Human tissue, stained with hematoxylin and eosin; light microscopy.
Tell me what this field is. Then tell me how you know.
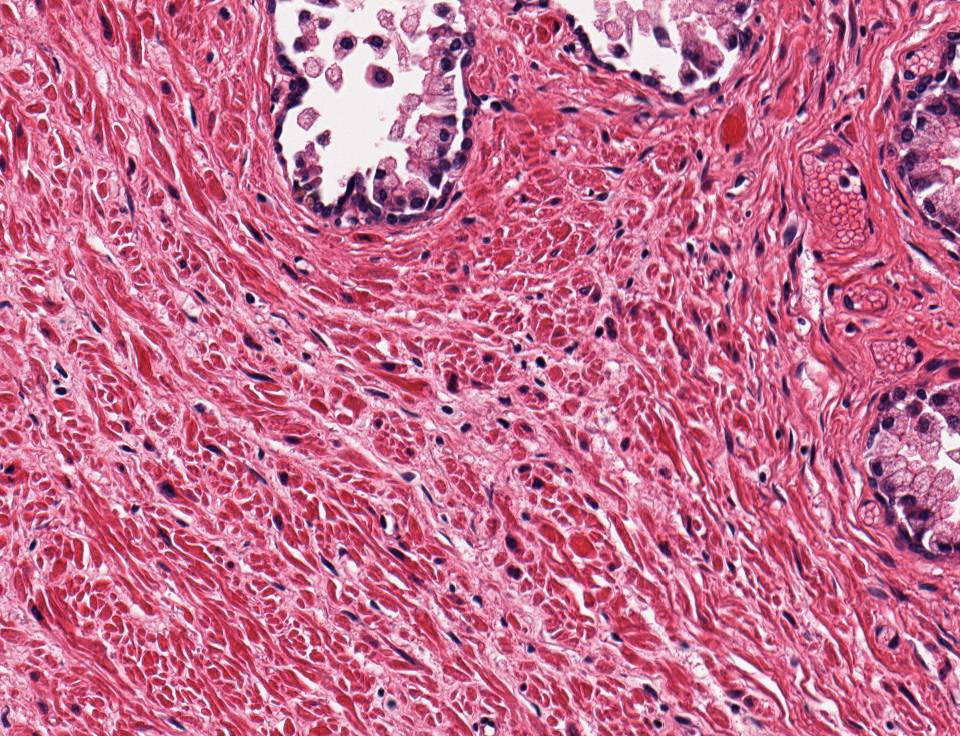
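Main tissue: fibromuscular stroma. Dense smooth muscle stroma fills most of the field; glandular spaces only along top and right edges. Muscle in interlacing bundles, many cut across as small rounded pink profiles, others lengthwise.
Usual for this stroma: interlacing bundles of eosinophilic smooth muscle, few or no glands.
Nuclei small, dark, scattered; some elongated, some round.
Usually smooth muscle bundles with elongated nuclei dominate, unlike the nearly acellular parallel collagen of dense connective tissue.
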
